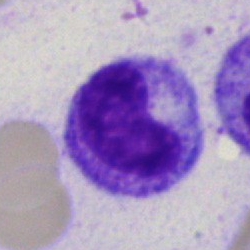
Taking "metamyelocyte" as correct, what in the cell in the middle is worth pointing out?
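Let's start with the outline of this metamyelocyte, which is round and smooth. Now look at the nucleus: it is indented on its upper right side, and that gives it a kidney shape.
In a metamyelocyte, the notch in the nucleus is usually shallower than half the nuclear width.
The kidney-shaped nucleus here goes with that notched form. Tucked into the notch sits a pale area of cytoplasm that stains lighter than the rest. Through the cytoplasm you can also see fine purple granules.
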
